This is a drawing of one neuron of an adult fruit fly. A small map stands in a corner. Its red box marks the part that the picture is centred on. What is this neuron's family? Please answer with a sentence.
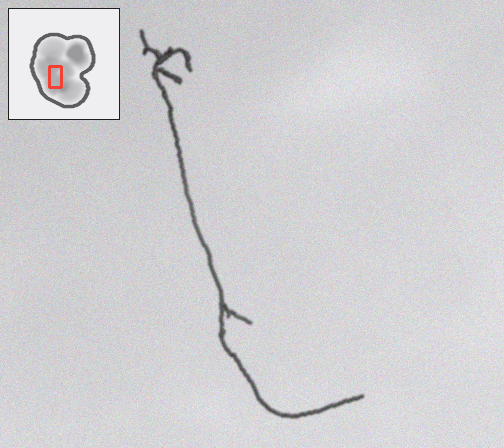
The family is class olfactory.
